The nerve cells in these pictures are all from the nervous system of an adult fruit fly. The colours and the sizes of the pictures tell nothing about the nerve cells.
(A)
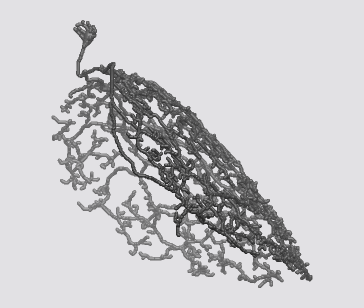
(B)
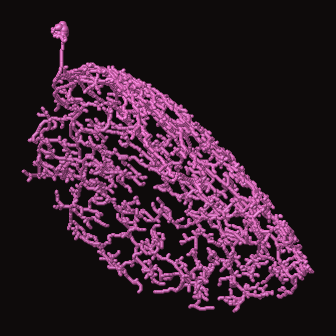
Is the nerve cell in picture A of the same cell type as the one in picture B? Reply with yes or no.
yes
